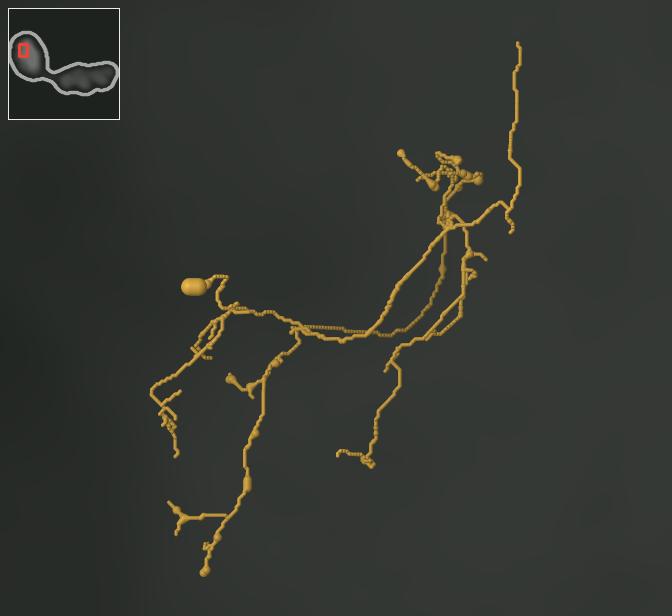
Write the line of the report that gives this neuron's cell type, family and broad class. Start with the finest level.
AVLP250; hemilineage VLPl&d1_dorsal; central-brain intrinsic neuron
